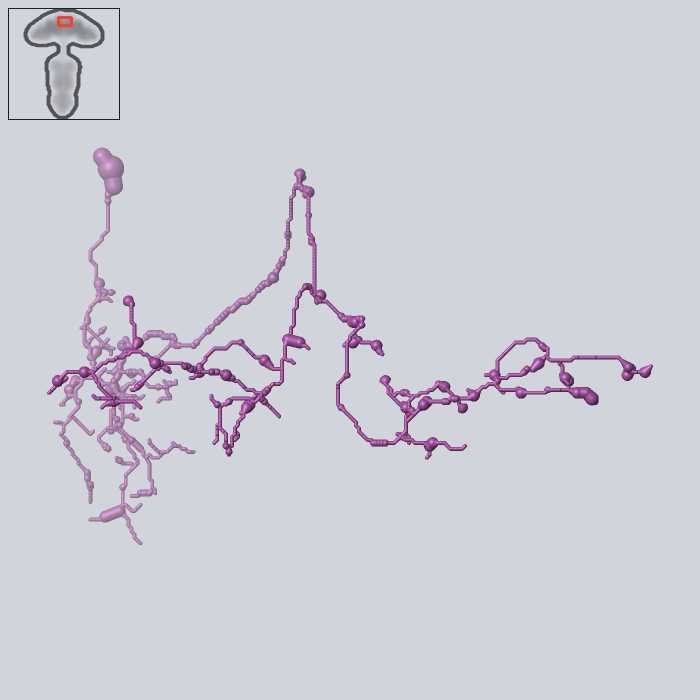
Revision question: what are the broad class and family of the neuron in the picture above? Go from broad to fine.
central-brain intrinsic neuron; hemilineage FLAa3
